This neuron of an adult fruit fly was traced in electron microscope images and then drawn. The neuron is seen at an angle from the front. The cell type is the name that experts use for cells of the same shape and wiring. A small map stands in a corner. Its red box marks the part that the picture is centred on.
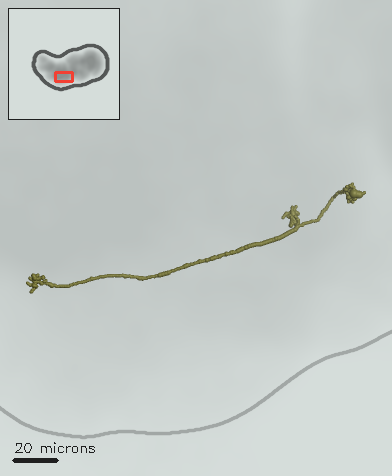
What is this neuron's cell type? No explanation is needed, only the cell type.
T1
